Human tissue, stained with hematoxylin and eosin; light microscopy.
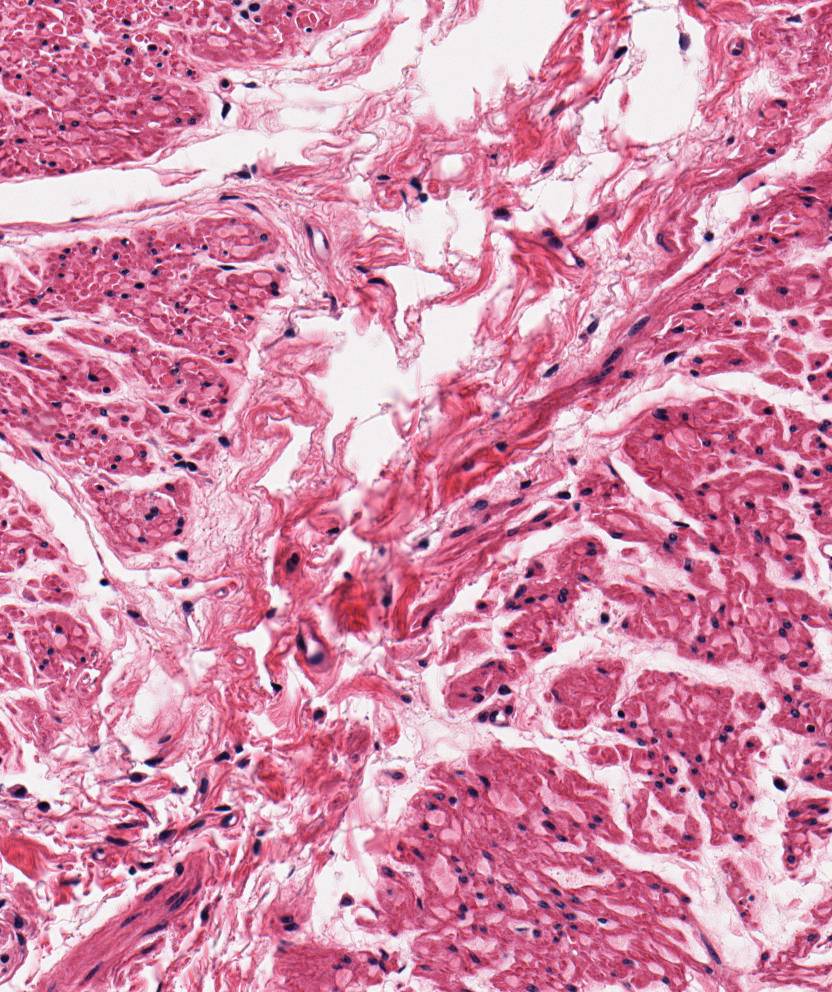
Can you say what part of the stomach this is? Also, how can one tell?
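Bundles of smooth muscle, cut in different planes and separated by strands of loose connective tissue, make up the field. In the bundles at upper left and right the cells are cut across, showing round, centrally placed nuclei.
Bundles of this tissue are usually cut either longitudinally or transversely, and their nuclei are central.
Loose, wavy, pale pink collagen with scattered spindle-shaped nuclei occupies the centre and upper middle. No epithelium lines any surface or space.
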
